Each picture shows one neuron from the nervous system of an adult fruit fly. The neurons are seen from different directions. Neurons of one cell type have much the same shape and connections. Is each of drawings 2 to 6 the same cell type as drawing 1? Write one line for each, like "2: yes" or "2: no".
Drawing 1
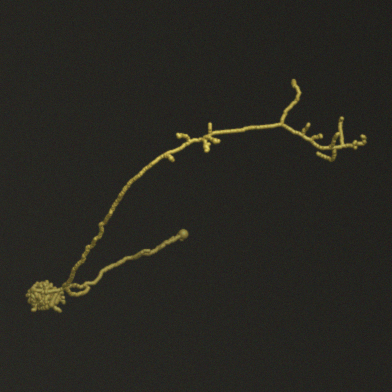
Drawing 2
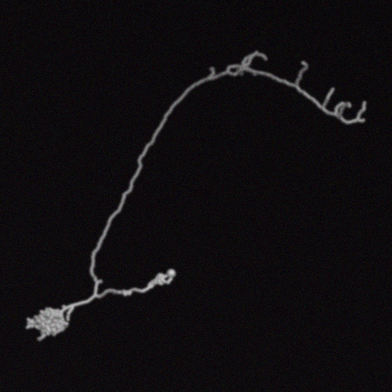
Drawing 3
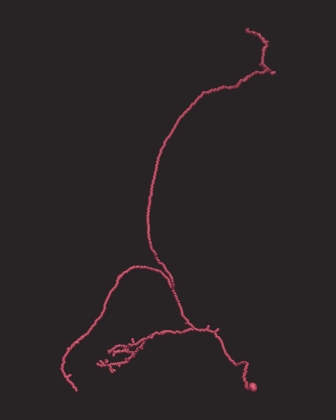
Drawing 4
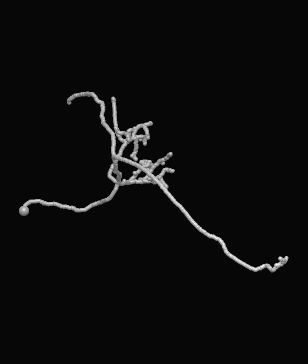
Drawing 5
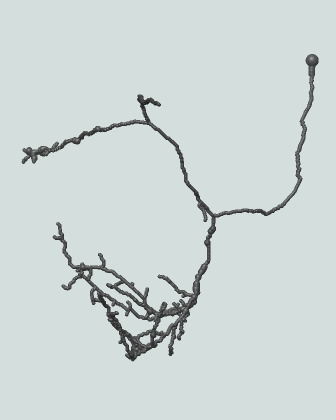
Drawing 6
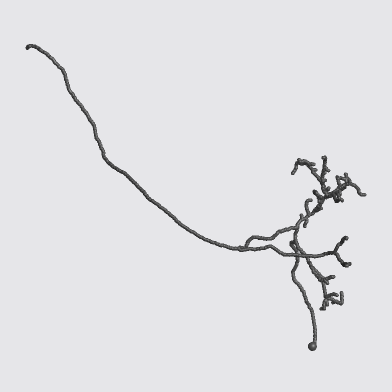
2: yes
3: no
4: no
5: no
6: no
